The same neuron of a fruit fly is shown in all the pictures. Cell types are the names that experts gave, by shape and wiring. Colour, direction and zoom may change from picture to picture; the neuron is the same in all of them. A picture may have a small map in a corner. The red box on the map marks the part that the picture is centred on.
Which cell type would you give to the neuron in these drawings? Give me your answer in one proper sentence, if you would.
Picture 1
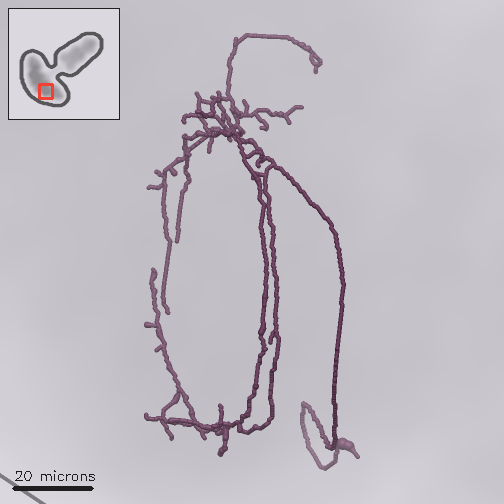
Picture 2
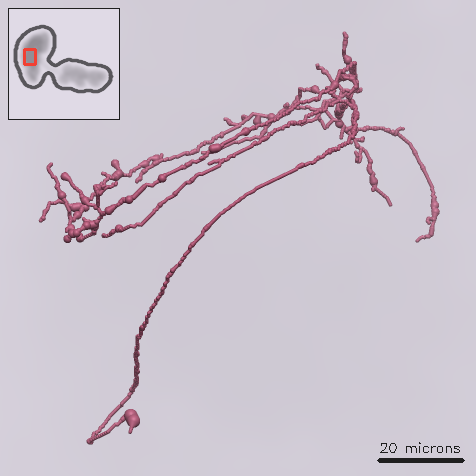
This neuron is an instance of the cell type SLP082.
